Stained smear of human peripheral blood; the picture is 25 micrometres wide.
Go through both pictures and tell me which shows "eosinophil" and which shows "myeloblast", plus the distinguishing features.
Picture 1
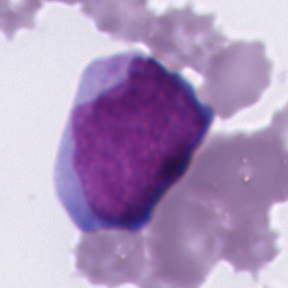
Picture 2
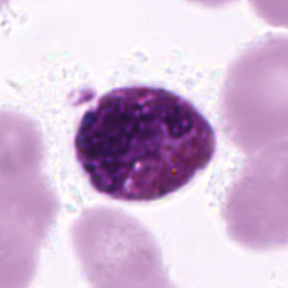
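Myeloblast in picture 1; eosinophil in picture 2. Myeloblast: angular outline, several fairly straight edges; nucleus a single unlobed mass, about 15 by 11 micrometres, border irregular and angular.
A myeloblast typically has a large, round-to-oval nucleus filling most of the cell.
Cytoplasm pale blue, no granules visible.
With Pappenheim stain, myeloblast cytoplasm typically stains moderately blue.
Red cells against its right side. Eosinophil: oval, smooth outline.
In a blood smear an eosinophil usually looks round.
Chromatin coarse, clumped into dark purple masses; no distinct nucleoli. Bright white refractile spot in the lower middle; small purple fragment at the upper left edge. Red cells nearby on the left, right and below, none overlapping.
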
